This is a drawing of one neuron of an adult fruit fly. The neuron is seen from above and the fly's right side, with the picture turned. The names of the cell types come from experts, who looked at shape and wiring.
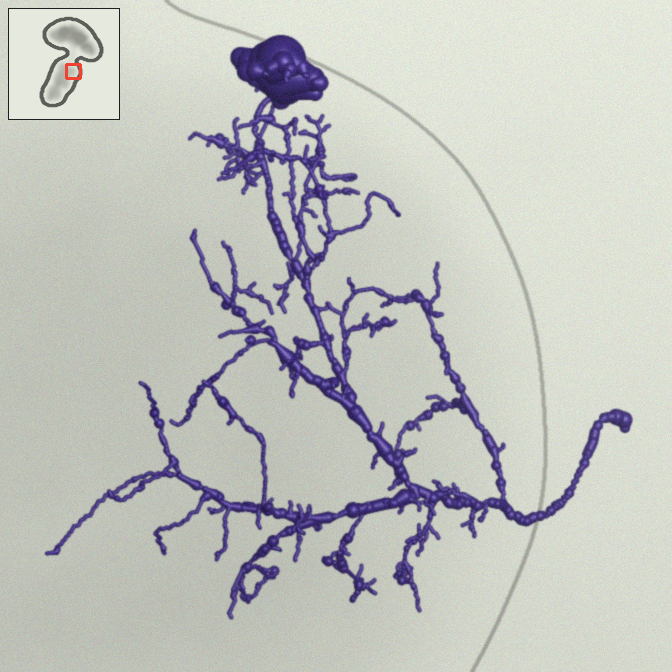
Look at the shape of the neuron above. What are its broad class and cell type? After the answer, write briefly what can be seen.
Its broad class is motor neuron of the nerve cord. The cell type is Tr flexor MN. It lies in the nerve cord. As drawn here it is about as wide as it is tall.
